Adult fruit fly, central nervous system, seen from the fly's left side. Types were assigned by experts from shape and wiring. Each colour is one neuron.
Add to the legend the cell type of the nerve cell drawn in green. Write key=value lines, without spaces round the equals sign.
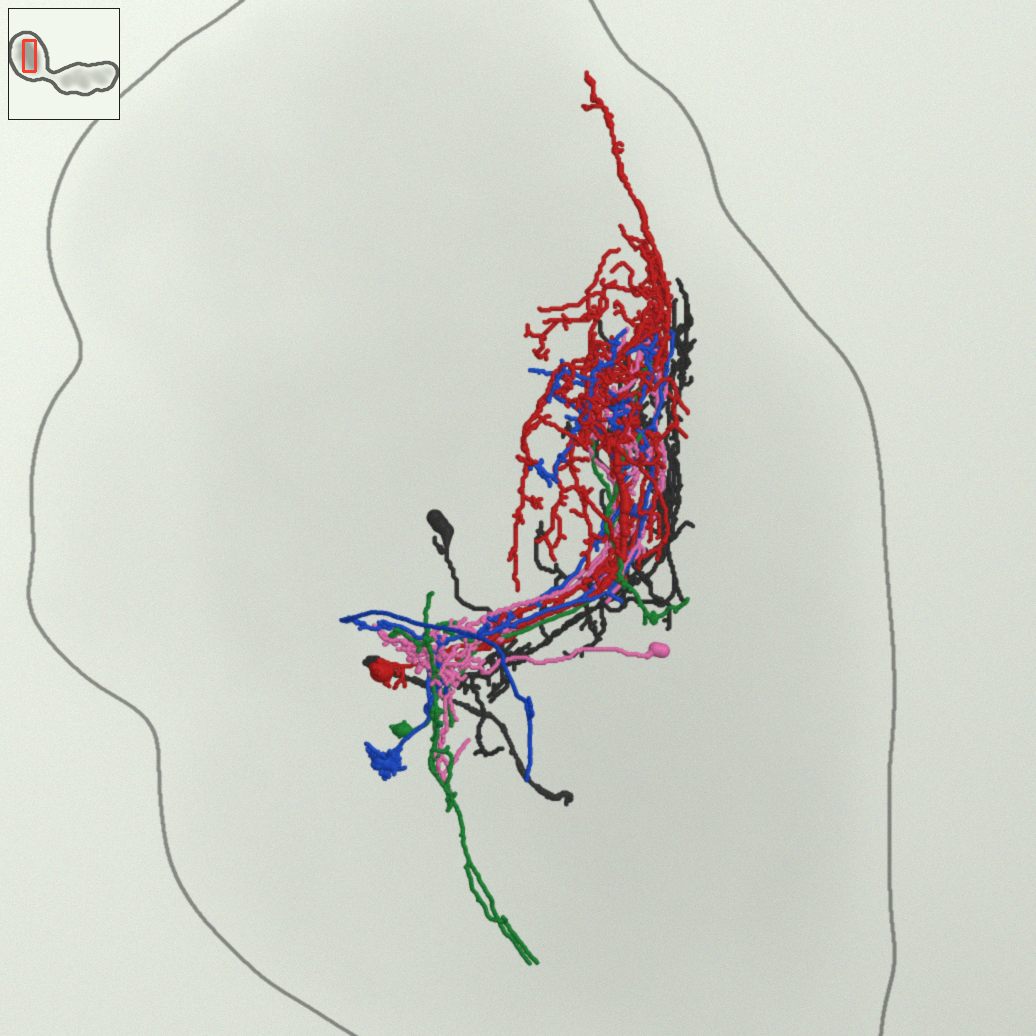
cell_type=aMe2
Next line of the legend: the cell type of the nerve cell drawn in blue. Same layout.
cell_type=Lat1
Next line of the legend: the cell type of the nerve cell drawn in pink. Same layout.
cell_type=aMe1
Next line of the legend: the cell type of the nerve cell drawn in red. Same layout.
cell_type=aMe8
